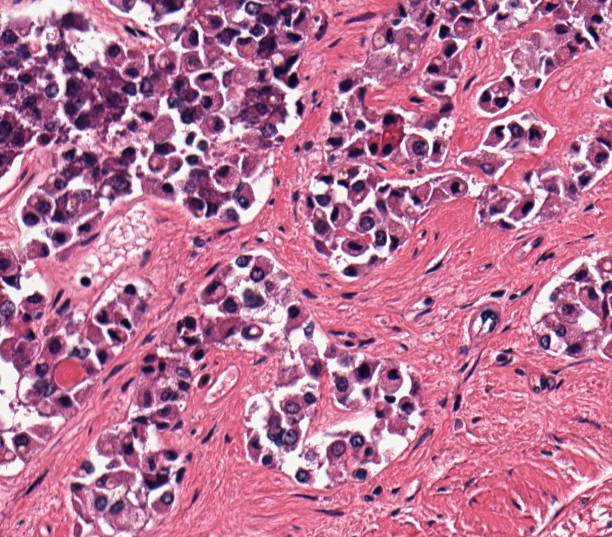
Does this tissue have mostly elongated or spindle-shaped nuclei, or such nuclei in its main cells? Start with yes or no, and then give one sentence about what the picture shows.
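No. The nested cells have round nuclei, many with a distinct nucleolus.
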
